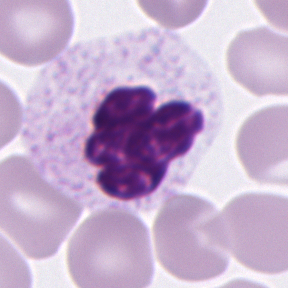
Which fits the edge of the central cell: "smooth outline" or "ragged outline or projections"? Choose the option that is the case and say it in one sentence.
Neither ragged parts nor projections, blebs or tags mark the edge of the cell.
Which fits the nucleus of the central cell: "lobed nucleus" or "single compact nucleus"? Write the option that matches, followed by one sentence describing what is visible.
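Lobed nucleus. The nucleus is divided into several lobes crowded together.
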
